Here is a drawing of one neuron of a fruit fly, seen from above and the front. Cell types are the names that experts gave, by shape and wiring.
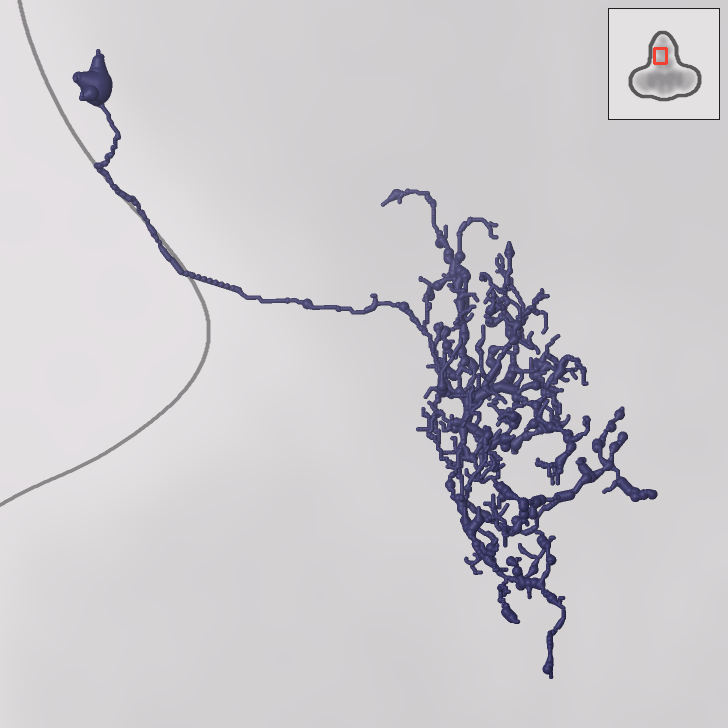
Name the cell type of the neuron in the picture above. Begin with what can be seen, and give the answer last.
Dozens of branch ends can be seen. As drawn here it is about as wide as it is tall. Its broad class is nerve-cord intrinsic neuron. It is of cell type IN09A020.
